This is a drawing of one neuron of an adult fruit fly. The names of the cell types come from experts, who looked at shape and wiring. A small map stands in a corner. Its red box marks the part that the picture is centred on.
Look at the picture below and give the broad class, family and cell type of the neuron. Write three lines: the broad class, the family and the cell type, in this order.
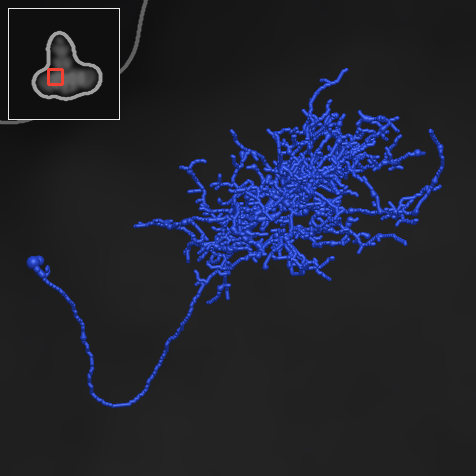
central-brain intrinsic neuron
LHAV
LHAV4l1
